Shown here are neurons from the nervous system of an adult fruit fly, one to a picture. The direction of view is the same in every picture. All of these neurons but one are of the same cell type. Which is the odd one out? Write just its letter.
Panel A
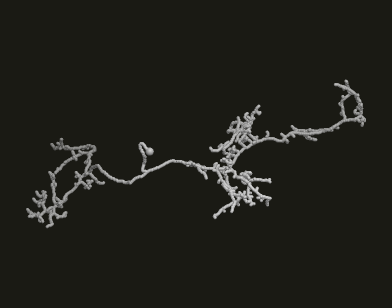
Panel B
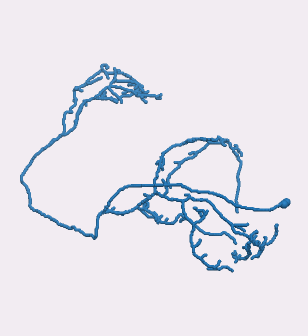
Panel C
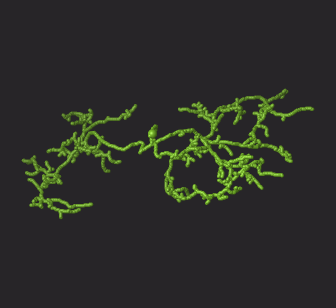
B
